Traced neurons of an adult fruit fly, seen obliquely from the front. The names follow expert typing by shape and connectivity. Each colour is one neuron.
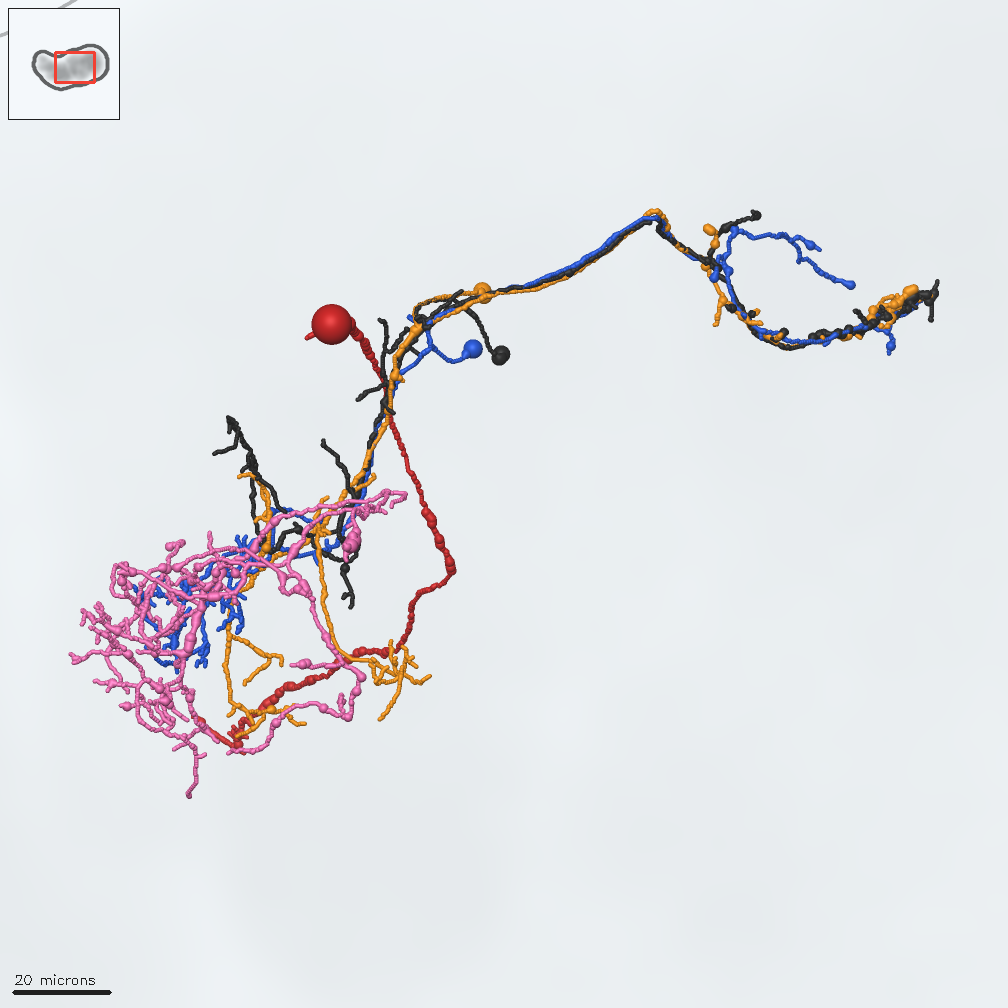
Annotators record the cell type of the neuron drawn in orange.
CB1997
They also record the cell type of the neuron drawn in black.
CB1997_b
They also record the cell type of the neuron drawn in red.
ITP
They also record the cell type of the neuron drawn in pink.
AVLP232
